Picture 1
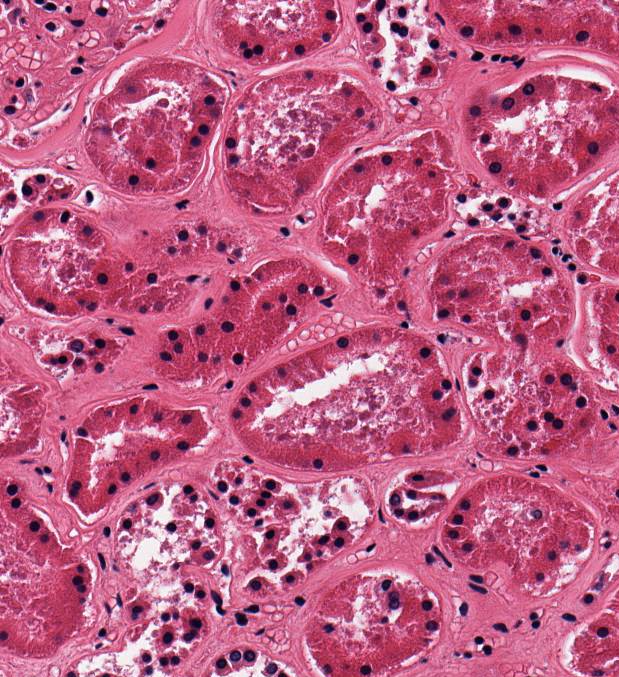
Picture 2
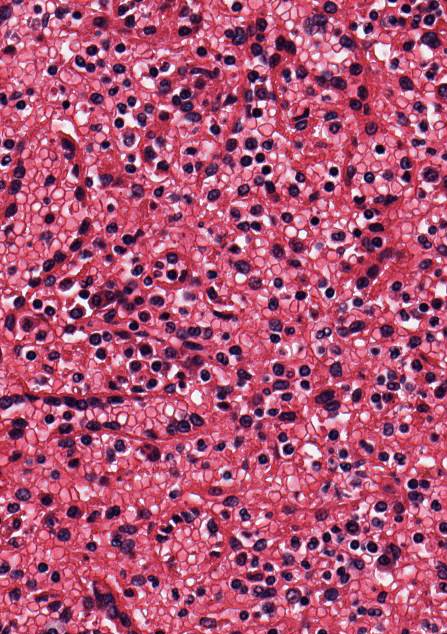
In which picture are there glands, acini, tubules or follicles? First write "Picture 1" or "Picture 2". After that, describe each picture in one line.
Picture 1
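What picture 1 shows: The field is filled with closely packed rounded to oval tubular units separated by narrow bands of stroma.
What picture 2 shows: No gland lumens, follicles or fat cells are seen anywhere in the field.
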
